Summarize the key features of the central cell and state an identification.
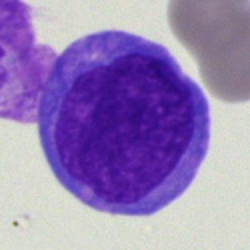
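Chromatin in this cell is finely granular and evenly spread, without coarse dark clumps. The cytoplasm is deep blue, with no visible granules and no vacuoles. The cell is a blast.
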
